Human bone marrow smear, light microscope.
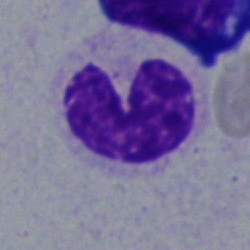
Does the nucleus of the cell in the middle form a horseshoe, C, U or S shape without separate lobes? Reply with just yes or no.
Yes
